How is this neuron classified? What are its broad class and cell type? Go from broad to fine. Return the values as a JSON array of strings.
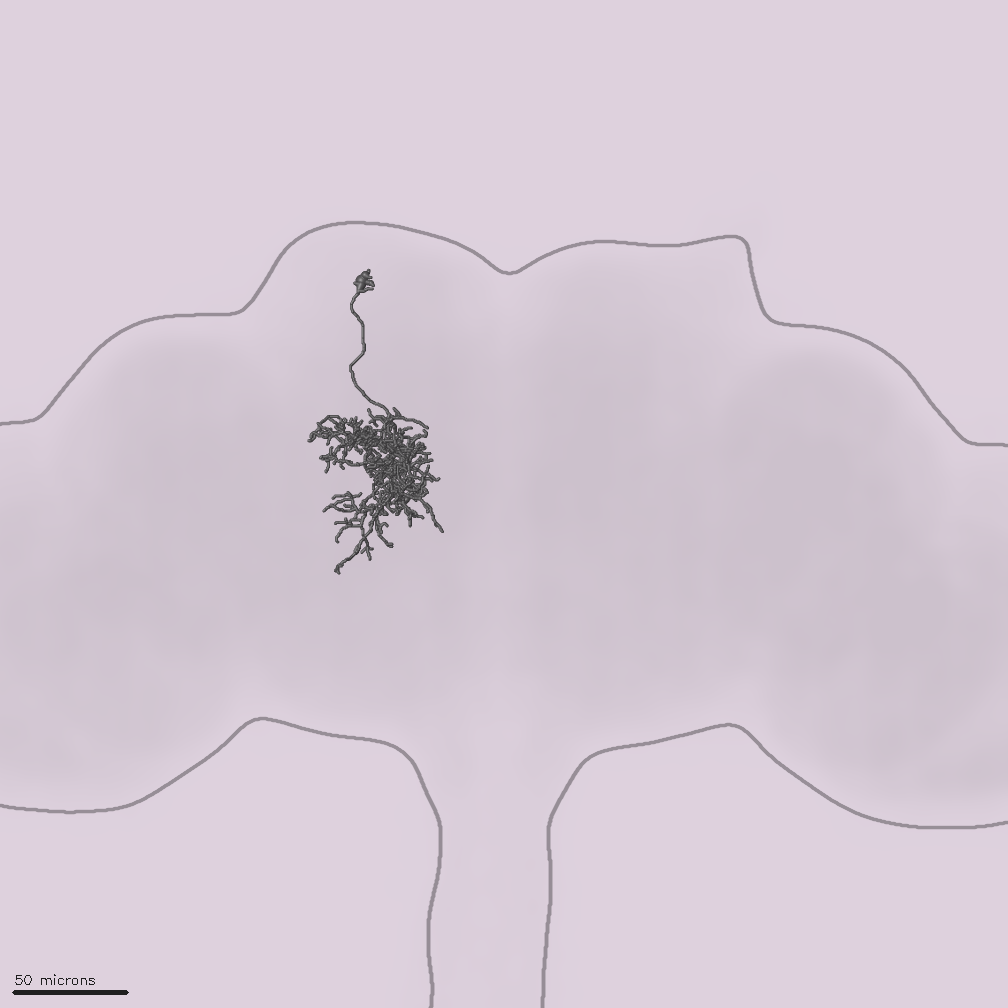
["central-brain intrinsic neuron", "VES085_a"]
